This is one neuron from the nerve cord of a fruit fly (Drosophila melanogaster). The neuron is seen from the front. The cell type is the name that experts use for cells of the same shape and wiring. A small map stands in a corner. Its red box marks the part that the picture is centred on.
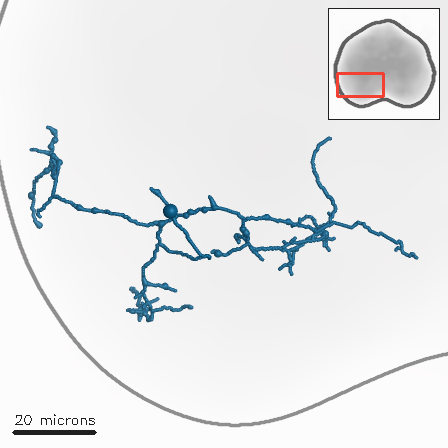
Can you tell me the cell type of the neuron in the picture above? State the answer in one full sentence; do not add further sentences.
This neuron belongs to the cell type IN13A071.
